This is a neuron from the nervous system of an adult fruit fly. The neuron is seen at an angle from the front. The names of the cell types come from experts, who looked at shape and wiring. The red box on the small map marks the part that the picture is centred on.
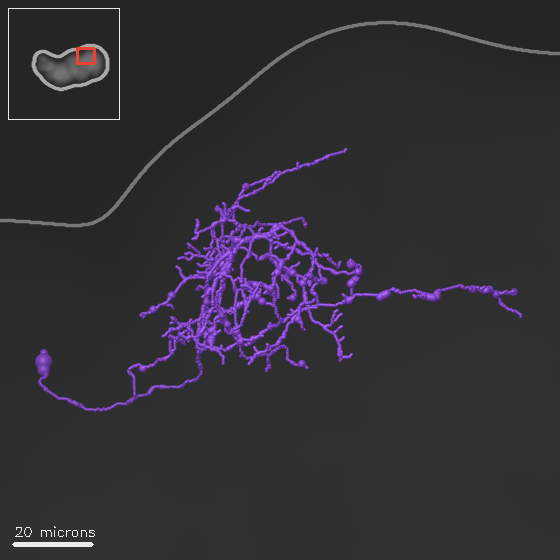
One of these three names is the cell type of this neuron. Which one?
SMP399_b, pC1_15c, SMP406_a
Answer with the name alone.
SMP406_a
